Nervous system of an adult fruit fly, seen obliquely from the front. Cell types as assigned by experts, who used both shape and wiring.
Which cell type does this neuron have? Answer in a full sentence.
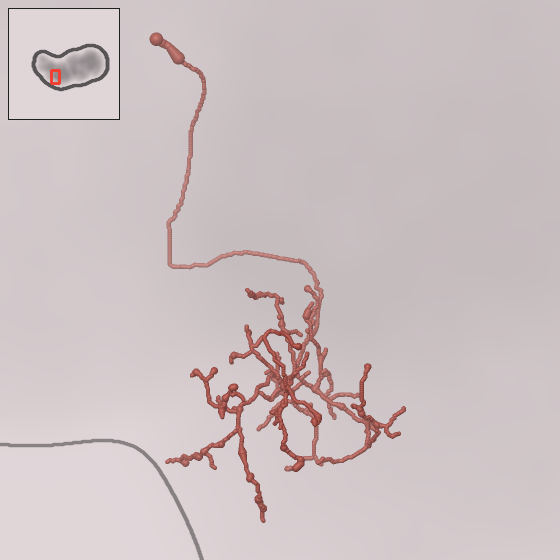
The cell type is IN21A078.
